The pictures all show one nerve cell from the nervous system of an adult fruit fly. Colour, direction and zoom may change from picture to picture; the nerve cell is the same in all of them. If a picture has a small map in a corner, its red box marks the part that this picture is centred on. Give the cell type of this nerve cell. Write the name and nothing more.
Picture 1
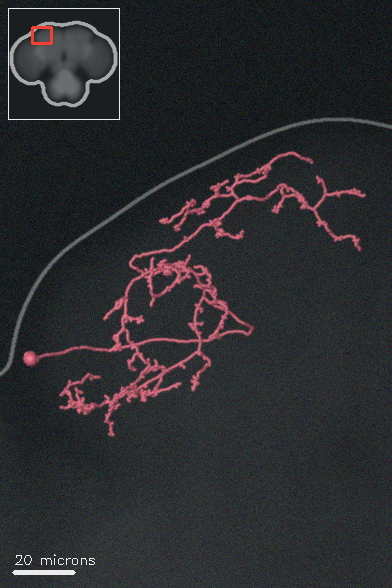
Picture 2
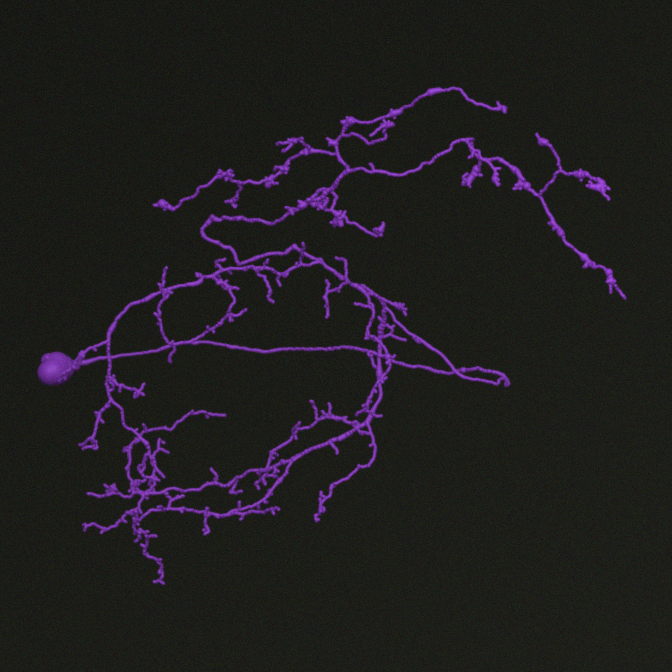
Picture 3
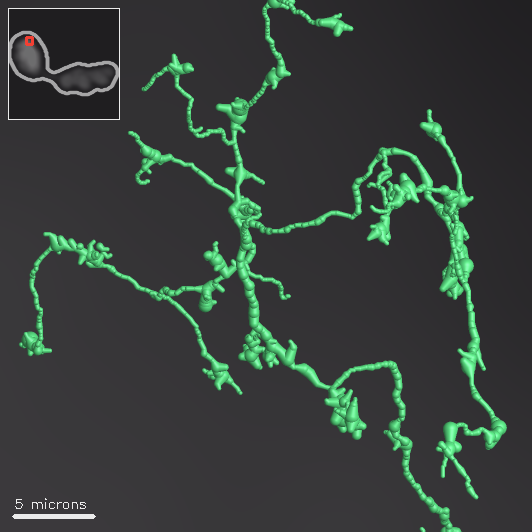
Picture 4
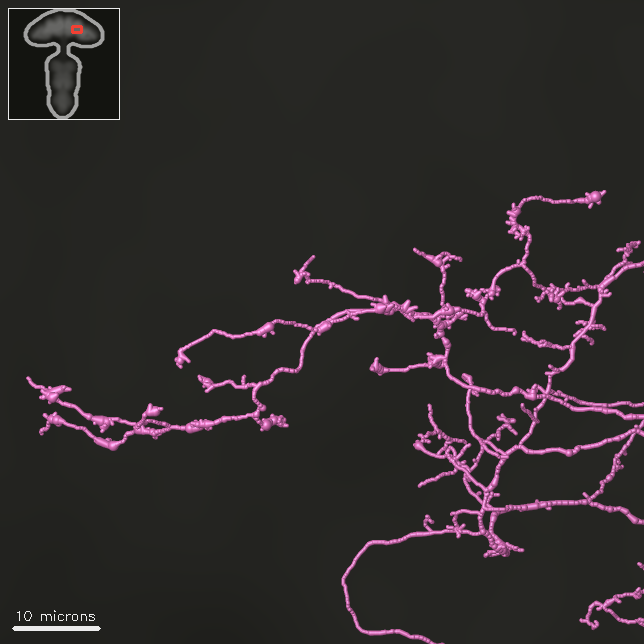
CB3133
